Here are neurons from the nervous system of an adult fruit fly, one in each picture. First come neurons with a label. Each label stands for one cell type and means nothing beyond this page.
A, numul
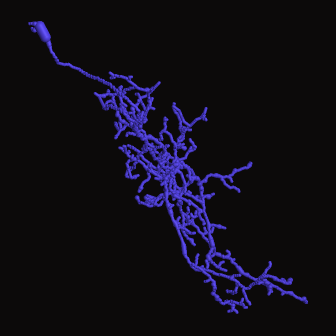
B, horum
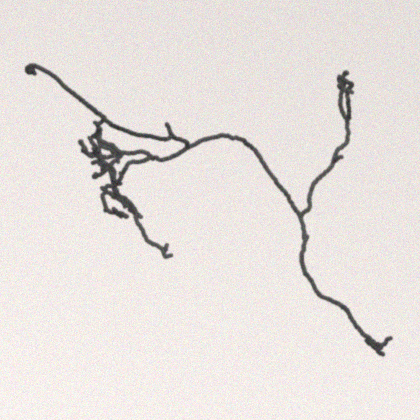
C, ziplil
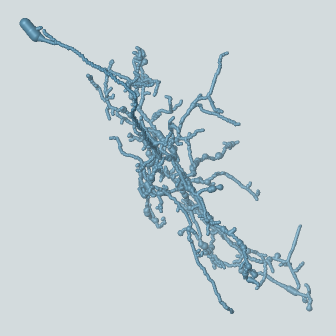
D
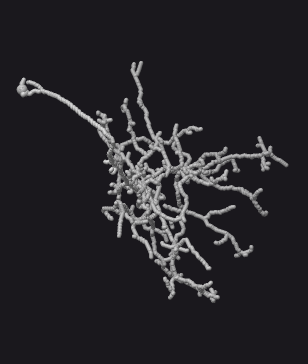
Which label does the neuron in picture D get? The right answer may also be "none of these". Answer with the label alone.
ziplil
